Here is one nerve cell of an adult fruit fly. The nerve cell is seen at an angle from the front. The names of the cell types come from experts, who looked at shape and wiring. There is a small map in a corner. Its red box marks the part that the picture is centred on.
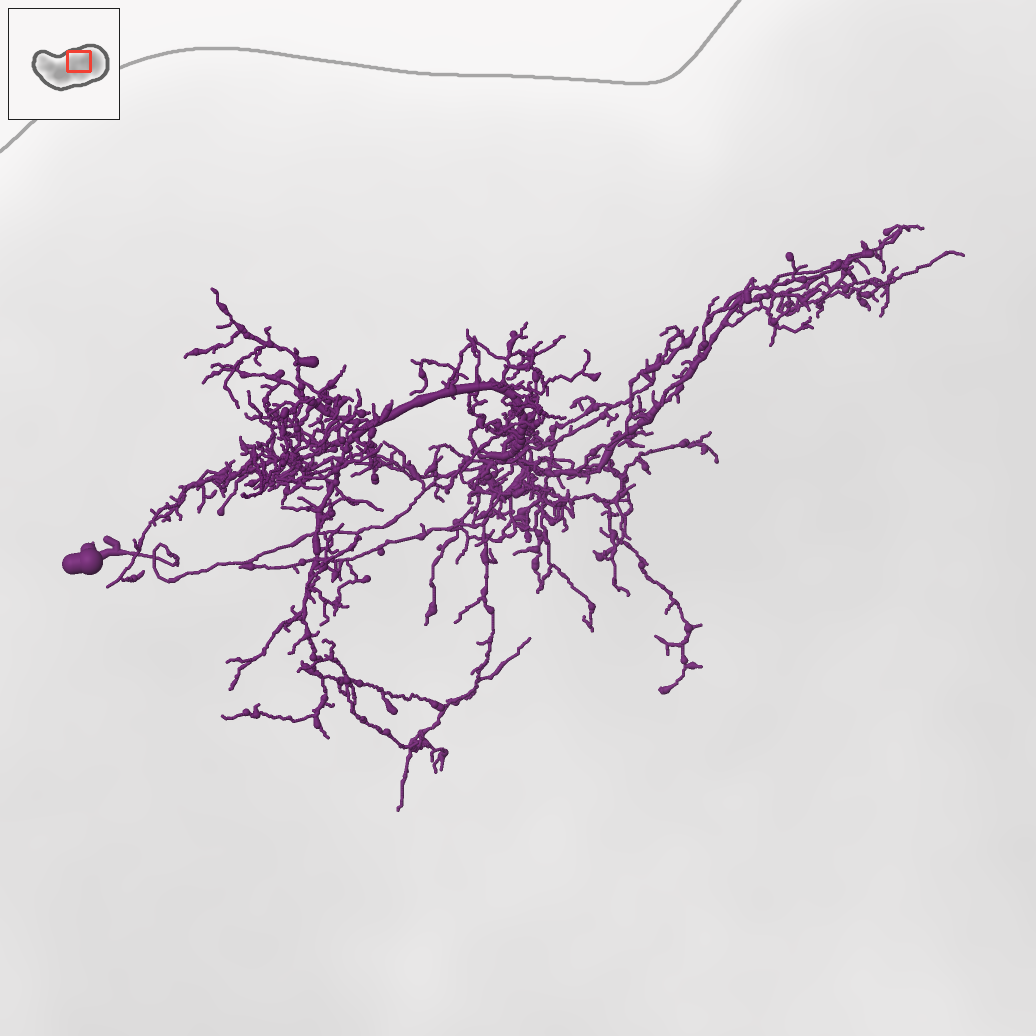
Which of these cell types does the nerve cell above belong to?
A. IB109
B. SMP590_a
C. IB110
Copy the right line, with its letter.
A. IB109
